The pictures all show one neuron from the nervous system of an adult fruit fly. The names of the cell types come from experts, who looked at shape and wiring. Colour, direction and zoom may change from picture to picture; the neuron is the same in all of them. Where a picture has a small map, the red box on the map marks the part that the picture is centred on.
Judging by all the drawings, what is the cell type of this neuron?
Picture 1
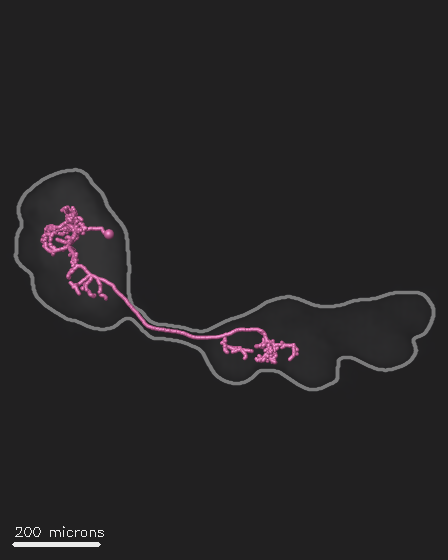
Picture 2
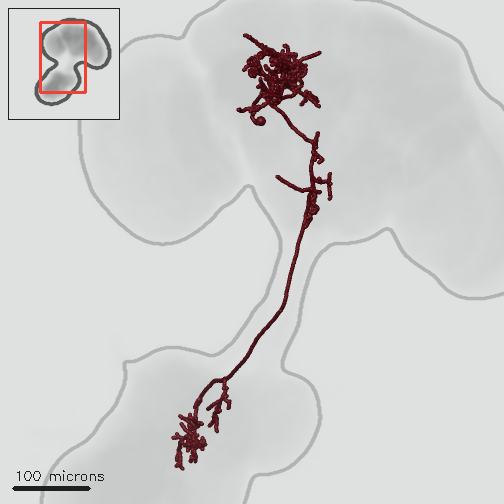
DNpe039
